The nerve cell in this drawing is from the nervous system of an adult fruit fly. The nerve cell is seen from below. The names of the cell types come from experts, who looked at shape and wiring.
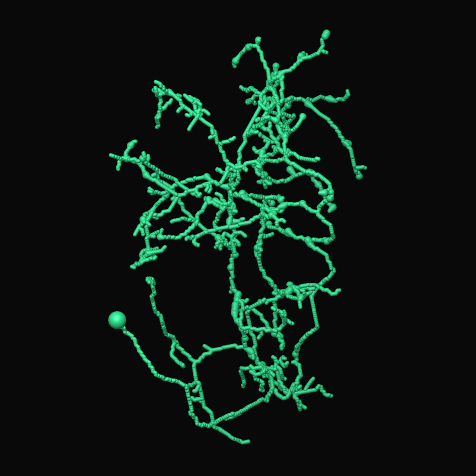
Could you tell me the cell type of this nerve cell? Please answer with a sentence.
The cell type is INXXX399.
